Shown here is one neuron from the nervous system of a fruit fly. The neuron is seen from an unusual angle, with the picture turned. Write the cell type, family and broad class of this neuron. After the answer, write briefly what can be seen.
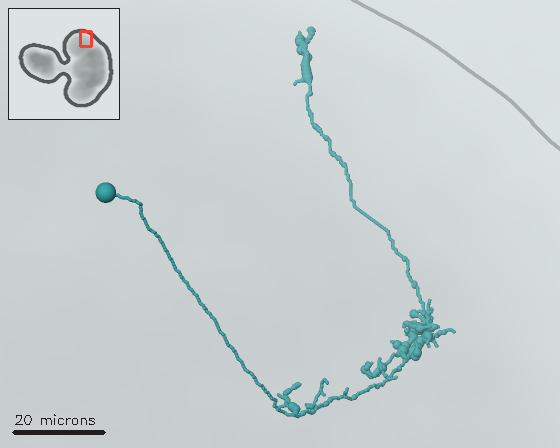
It is of cell type C3. The family is C. This is an optic-lobe intrinsic neuron. Its cell body lies on the left of the picture. From top to bottom in the picture it spans about 85 microns.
